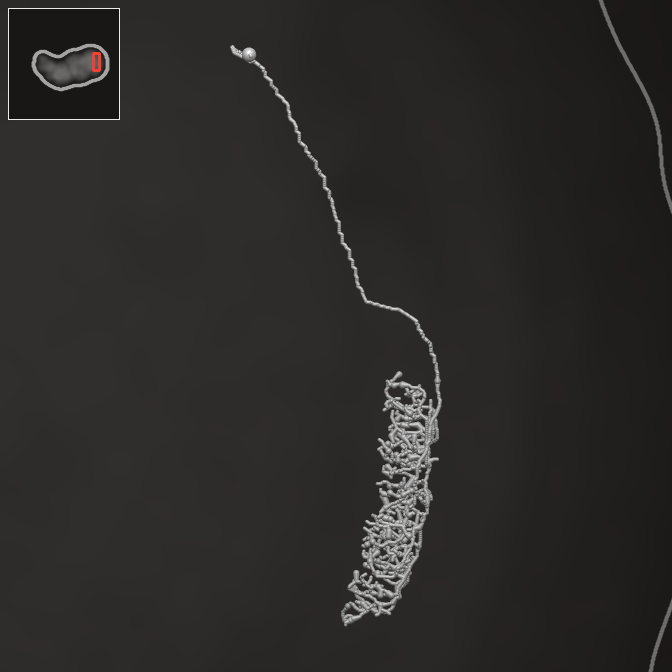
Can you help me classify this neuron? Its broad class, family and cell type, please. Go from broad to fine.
optic-lobe intrinsic neuron; Pm; Pm2a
